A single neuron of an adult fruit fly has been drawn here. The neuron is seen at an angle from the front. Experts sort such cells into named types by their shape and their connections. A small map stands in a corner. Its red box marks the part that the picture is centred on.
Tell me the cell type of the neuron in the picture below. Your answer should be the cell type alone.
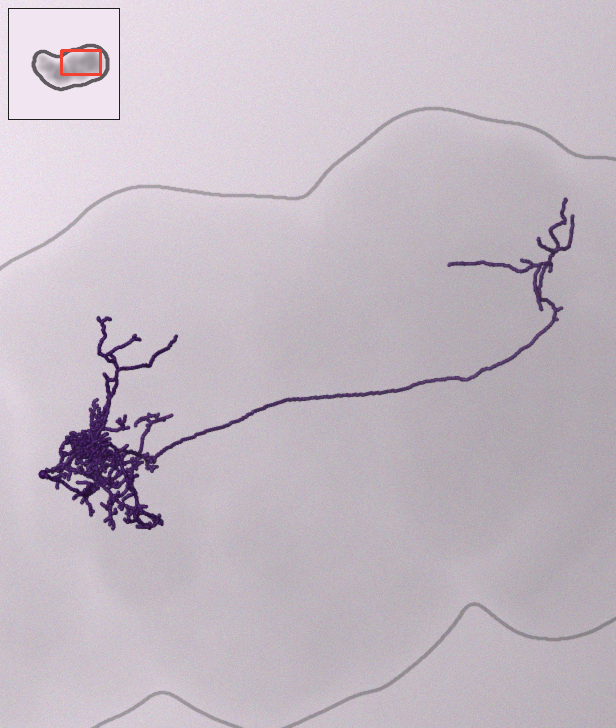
AVLP604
